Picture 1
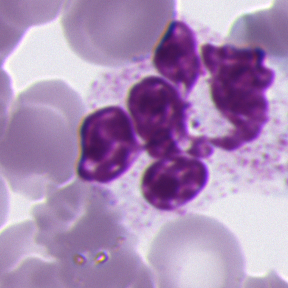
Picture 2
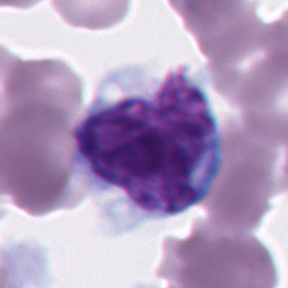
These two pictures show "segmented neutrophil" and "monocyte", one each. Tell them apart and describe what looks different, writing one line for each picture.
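The cell in picture 1 is a segmented neutrophil. The cytoplasm holds many fine, scattered pinkish-violet granules.
The cell in picture 2 is a monocyte. The cytoplasm shows no distinct granules.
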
